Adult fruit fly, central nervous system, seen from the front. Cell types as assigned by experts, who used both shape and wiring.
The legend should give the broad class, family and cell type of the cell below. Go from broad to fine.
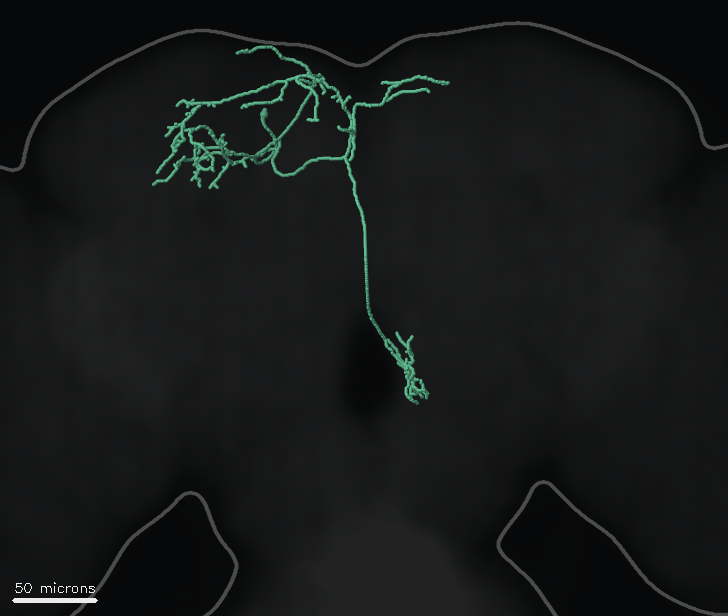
central-brain intrinsic neuron; hemilineage SMPpv1; SMP716m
